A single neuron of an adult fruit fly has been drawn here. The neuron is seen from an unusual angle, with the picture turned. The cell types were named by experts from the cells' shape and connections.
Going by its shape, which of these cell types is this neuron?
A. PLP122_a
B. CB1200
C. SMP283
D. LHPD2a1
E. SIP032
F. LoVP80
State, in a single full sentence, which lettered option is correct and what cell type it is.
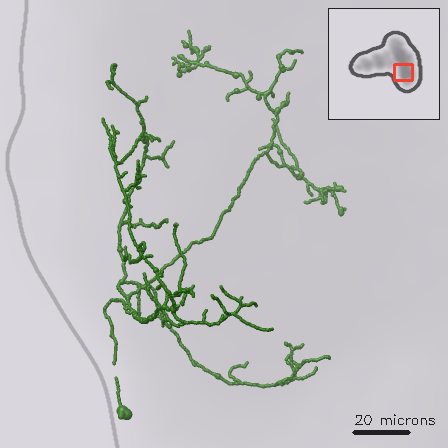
It is as SIP032, option E, that the neuron is typed.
